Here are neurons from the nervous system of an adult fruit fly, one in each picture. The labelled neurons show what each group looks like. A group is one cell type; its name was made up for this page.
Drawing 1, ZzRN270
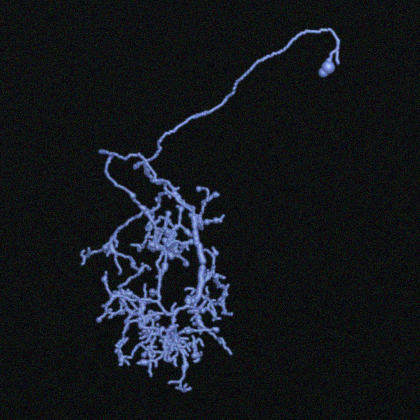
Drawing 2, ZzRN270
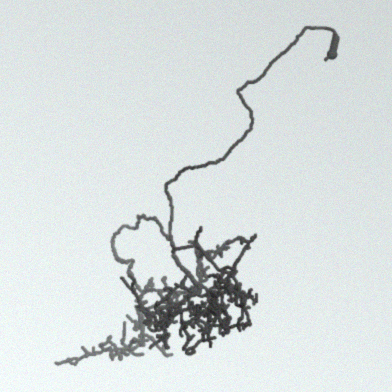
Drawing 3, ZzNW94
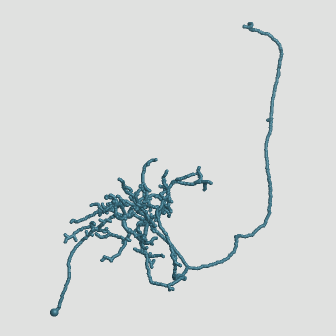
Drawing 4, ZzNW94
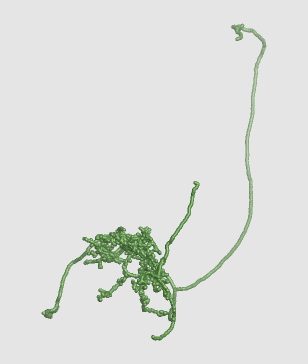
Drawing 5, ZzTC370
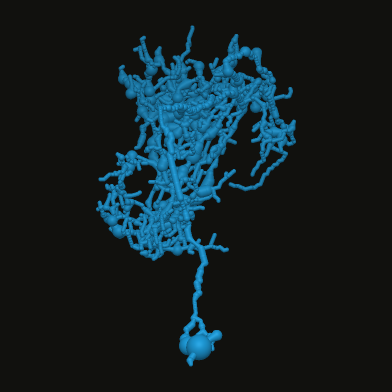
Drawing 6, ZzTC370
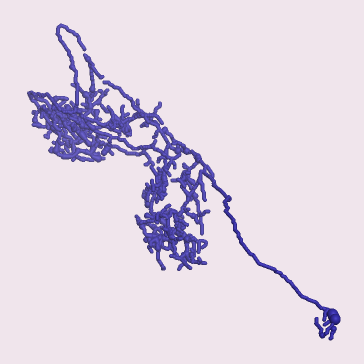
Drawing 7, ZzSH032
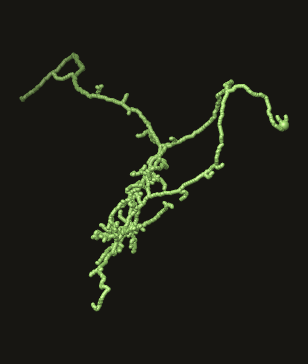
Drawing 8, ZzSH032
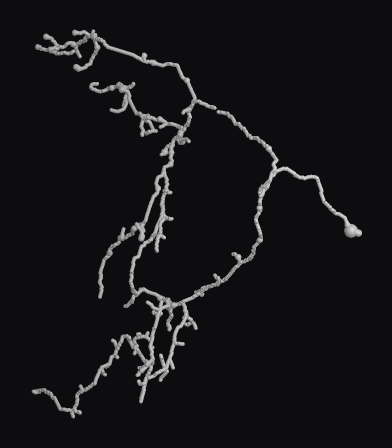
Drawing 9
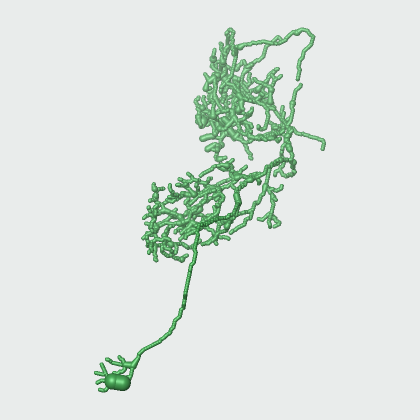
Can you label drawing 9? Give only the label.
ZzTC370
